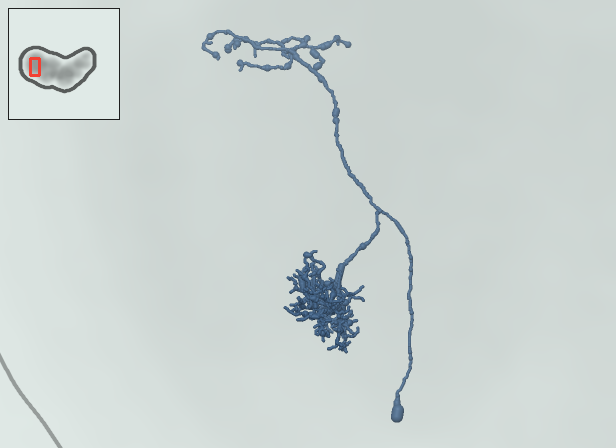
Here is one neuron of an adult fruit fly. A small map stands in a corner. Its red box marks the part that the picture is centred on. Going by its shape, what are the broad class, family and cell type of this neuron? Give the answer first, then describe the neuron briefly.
Its broad class is visual projection neuron. The family is LC. The cell type is LC15. Dozens of branch ends can be seen. As drawn here it is taller than it is wide.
